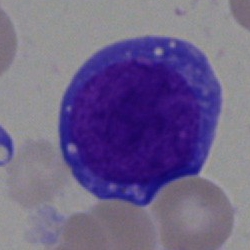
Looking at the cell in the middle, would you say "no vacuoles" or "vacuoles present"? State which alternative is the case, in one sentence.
Inside its cytoplasm lie one or more clear vacuoles.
